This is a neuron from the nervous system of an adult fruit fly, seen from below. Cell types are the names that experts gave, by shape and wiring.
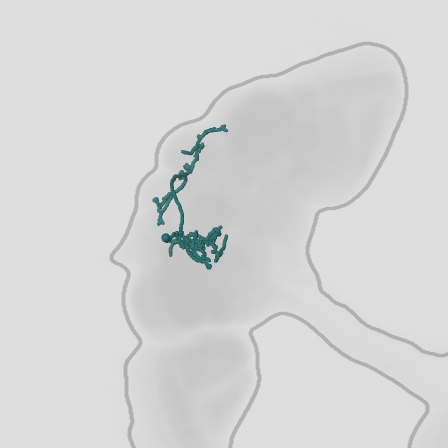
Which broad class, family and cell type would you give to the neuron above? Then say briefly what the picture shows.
It is a central-brain intrinsic neuron. The family is hemilineage FLAa3. Its cell type is VES206m. It lies in the brain. In this view it is taller than it is wide.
